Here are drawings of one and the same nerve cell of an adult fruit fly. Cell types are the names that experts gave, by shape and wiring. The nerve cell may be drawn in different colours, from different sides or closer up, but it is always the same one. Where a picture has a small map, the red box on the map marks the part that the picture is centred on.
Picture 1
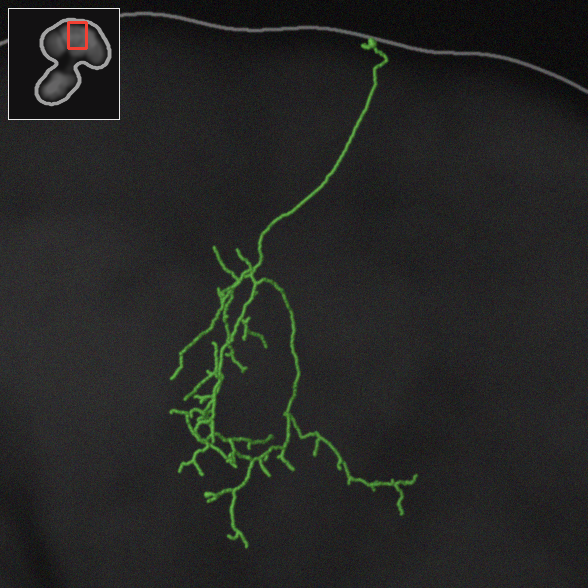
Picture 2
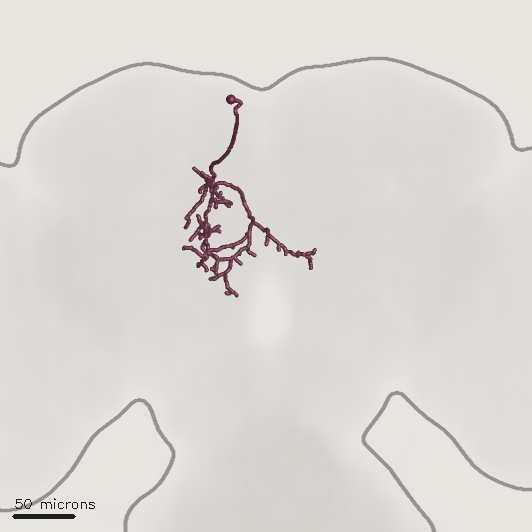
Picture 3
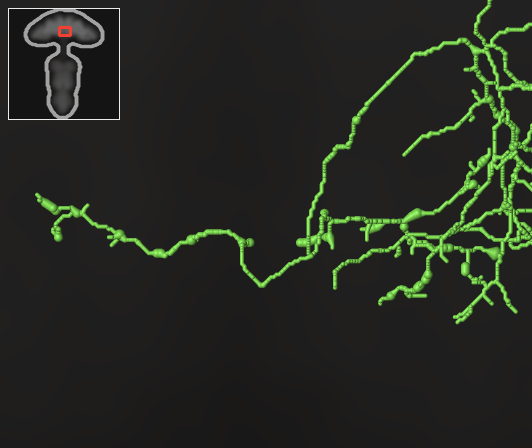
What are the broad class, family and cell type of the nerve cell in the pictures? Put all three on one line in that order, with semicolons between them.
central-brain intrinsic neuron; hemilineage SMPad2; PS005_c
